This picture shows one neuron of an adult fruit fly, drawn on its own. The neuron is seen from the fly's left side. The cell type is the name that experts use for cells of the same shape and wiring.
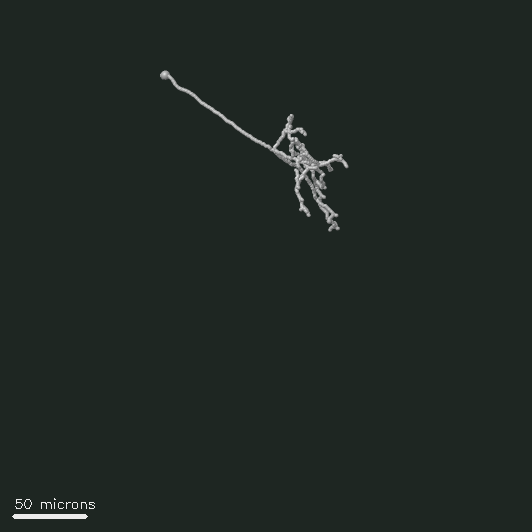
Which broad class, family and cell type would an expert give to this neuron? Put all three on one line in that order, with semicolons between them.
central-brain intrinsic neuron; hemilineage SMPad2; CB1975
